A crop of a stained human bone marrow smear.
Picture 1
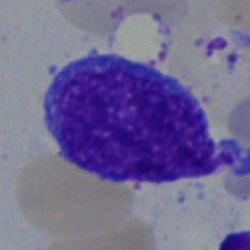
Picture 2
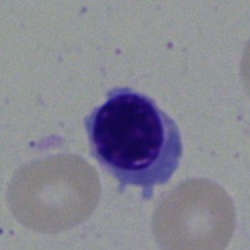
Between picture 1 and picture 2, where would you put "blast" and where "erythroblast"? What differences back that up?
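In picture 1 you have the blast; the erythroblast is in picture 2. Compare the chromatin first: in picture 1 it is finely stippled, with many small paler dots, while in picture 2 it is dense and stains dark purple.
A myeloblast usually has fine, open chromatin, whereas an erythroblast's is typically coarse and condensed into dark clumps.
Each has a narrow rim of cytoplasm: deep blue and most visible along the upper-left edge in picture 1, widest on the lower right side in picture 2. In picture 1 the nucleus fills most of the cell.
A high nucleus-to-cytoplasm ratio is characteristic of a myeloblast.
Neither cytoplasm shows granules.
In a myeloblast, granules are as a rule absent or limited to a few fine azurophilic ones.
Picture 2 also has two small knob-like projections sticking out from the bottom edge of the cell.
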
